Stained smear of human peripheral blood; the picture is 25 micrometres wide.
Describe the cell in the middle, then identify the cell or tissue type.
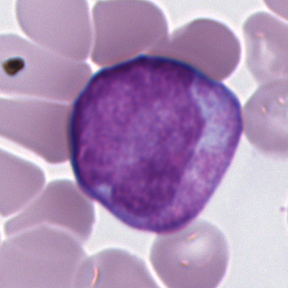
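First, the outline: smooth, with no surface projections. Second, the nucleus fills most of the cell and sits off-centre, pushed toward the left. Third, the chromatin is finely granular and evenly spread, with no coarse clumps. The cell is an atypical promyelocyte.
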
